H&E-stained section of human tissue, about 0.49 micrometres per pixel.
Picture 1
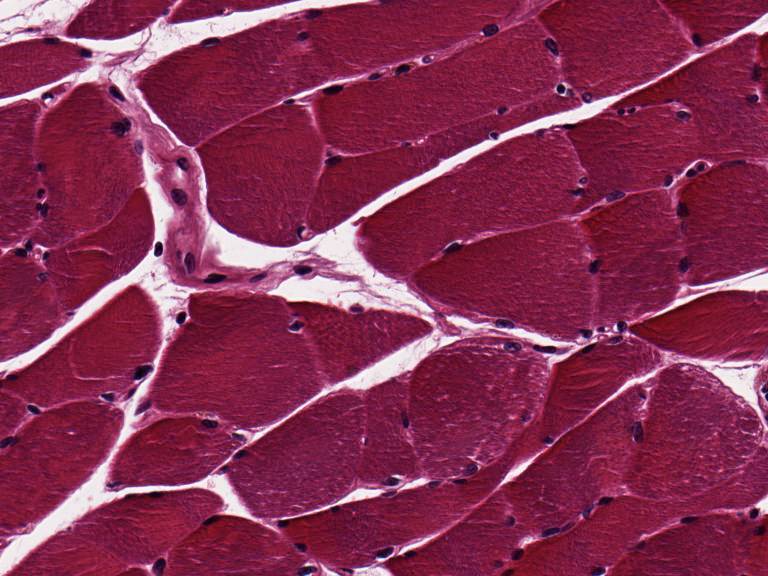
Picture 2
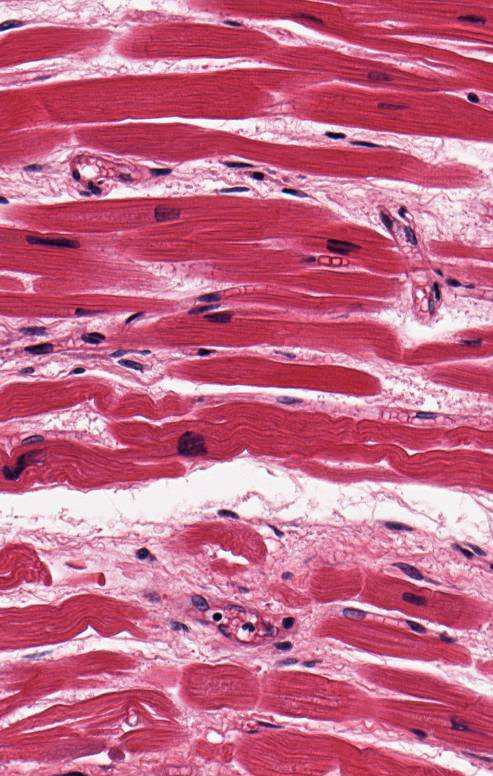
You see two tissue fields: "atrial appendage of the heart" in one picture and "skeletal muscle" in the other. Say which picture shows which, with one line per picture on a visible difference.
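Picture 1: skeletal muscle. The fibre nuclei lie at the edges of the fibres, just under the cell membrane.
Picture 2: atrial appendage of the heart. The muscle nuclei lie centrally within the fibres.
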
